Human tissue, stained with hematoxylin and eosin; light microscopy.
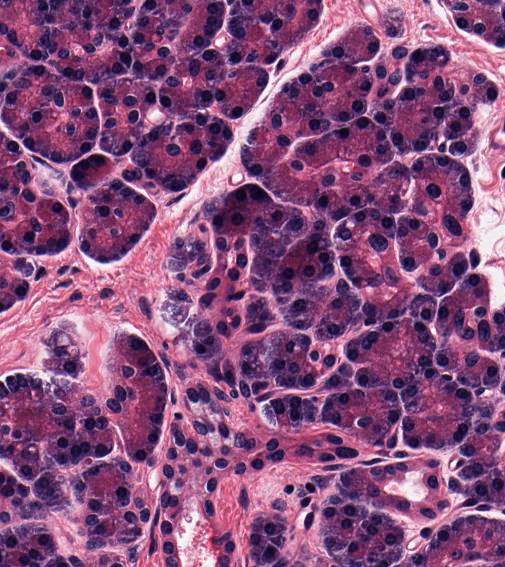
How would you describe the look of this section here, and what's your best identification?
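Acinar cell nuclei are round to oval and dark, sitting toward the base of the cells. The acinar lumens are small and mostly inconspicuous. Fibrous septa carry scattered elongated, spindle-shaped nuclei. The field contains no fat cells. This section is pancreas.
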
